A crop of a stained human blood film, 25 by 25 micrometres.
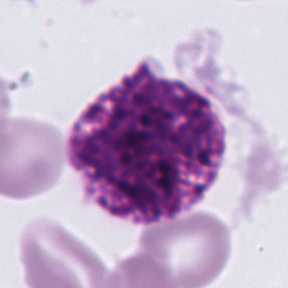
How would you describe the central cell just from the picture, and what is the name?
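The first thing you notice are coarse dark purple granules packed across the entire cell. They sit over the nucleus, so you can't make out its shape. There's no nucleolus to see, and no vacuoles anywhere in the cell. It's a basophil.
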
